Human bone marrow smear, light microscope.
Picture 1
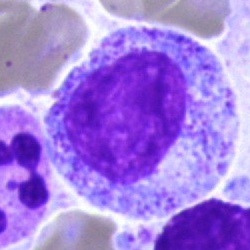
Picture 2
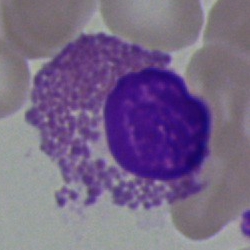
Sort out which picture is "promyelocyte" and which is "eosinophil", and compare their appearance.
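The promyelocyte is in picture 1; picture 2 contains the eosinophil. The promyelocyte has a smooth, round to slightly oval outline, whereas the eosinophil's outline is ragged on the left and lower side, where granules seem to lie loose at the edge. The promyelocyte's nucleus lies off-centre toward the left, leaving a broader rim of cytoplasm on the right; the eosinophil's nucleus sits toward the right side. In the promyelocyte, the chromatin is finely mottled rather than coarsely clumped.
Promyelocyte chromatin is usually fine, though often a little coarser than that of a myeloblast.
Its cytoplasm is pale blue-grey, with no clear vacuoles. In the eosinophil, the granules lie beside the nucleus rather than heavily covering it.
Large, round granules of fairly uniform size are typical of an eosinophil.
Pale red cells press against the eosinophil's right and upper edges.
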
